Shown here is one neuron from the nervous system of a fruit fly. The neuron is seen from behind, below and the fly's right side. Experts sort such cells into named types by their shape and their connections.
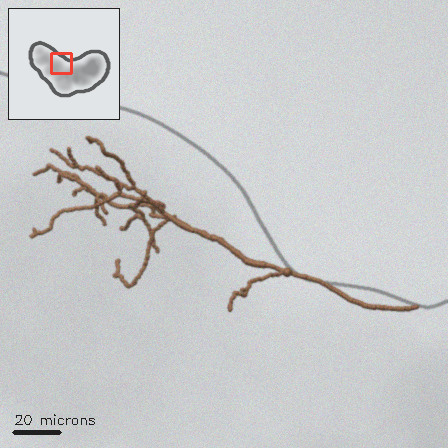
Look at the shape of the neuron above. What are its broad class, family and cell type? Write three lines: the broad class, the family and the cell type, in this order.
sensory neuron entering the nerve cord
class mechanosensory proprioceptive
SNpp16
